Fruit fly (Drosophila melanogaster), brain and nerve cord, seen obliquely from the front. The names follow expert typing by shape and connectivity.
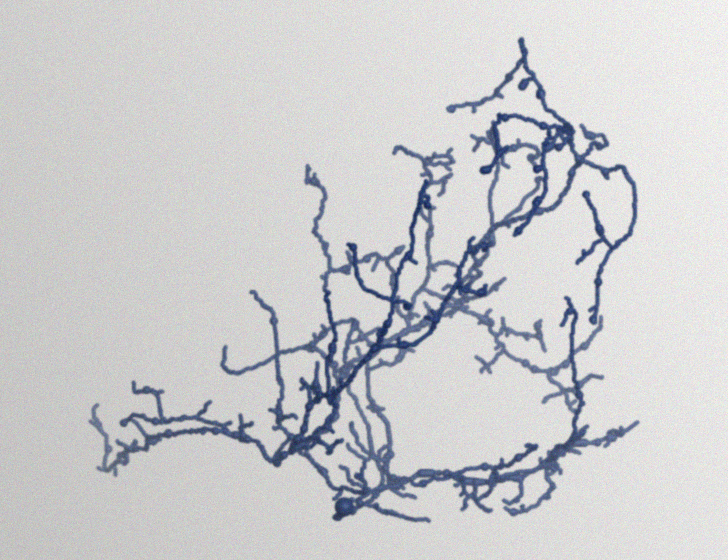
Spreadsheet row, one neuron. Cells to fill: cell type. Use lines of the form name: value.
cell type: IN04B033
